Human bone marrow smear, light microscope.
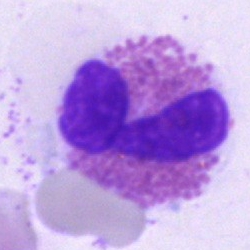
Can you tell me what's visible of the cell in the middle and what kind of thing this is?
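See the one in the middle? Its chromatin is dense and stains dark purple. There are no nucleoli to be seen in the nucleus. The outline's roughly round, too. That's an eosinophil.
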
